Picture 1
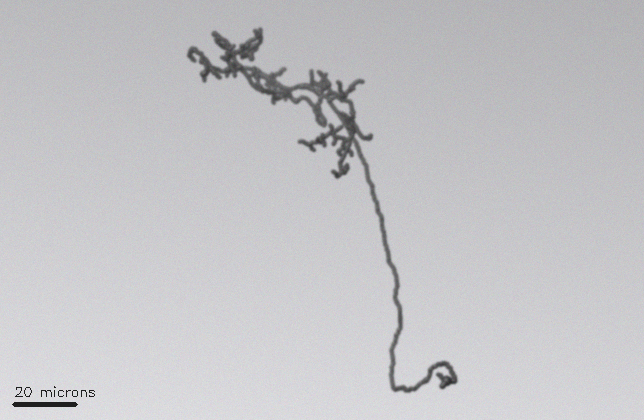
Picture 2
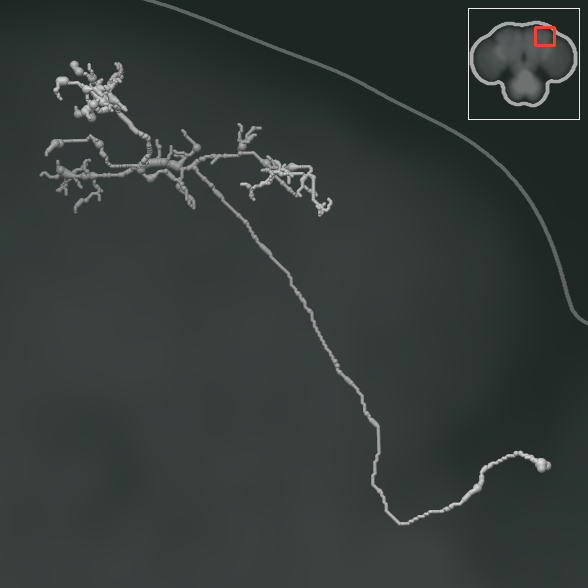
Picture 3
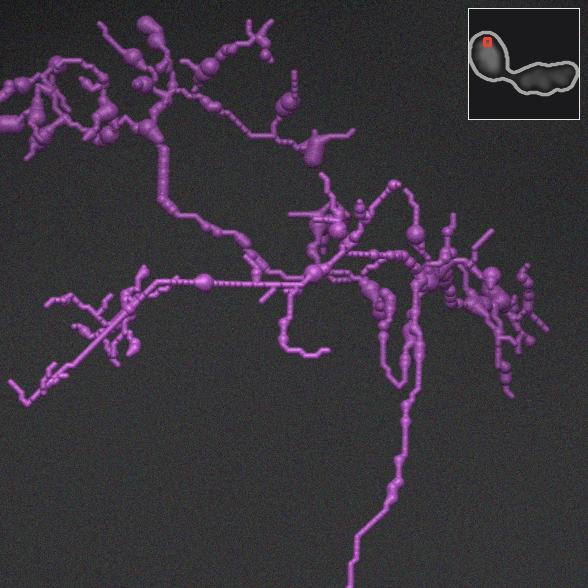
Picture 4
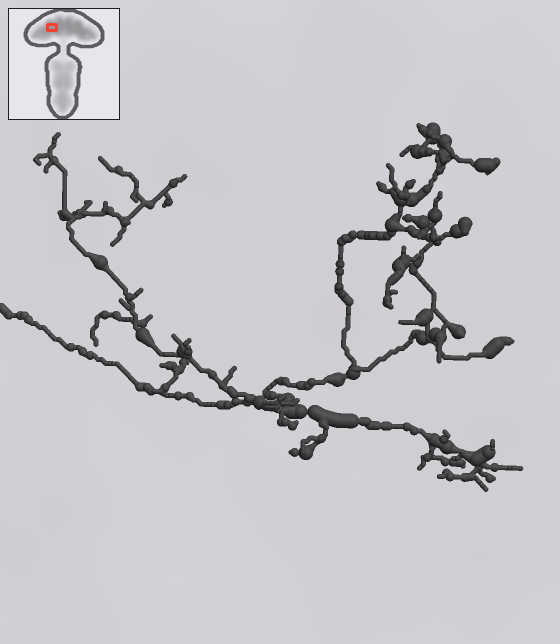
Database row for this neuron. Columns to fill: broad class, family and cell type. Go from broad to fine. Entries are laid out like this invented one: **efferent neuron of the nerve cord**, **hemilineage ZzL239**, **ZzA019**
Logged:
**central-brain intrinsic neuron**, **hemilineage SLPal5**, **SLP142**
